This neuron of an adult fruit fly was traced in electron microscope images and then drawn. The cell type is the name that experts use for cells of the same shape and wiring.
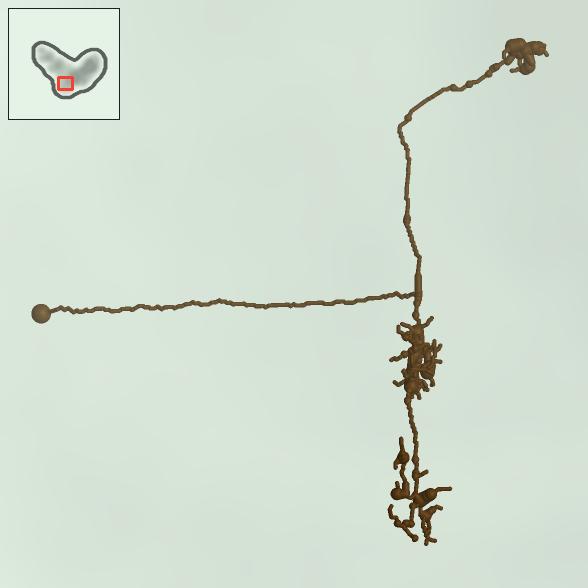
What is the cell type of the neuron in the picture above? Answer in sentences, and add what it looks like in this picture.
It is of cell type T2a. Its broad class is optic-lobe intrinsic neuron. The cell body can be seen on the left of the picture. In this view it is about as wide as it is tall.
